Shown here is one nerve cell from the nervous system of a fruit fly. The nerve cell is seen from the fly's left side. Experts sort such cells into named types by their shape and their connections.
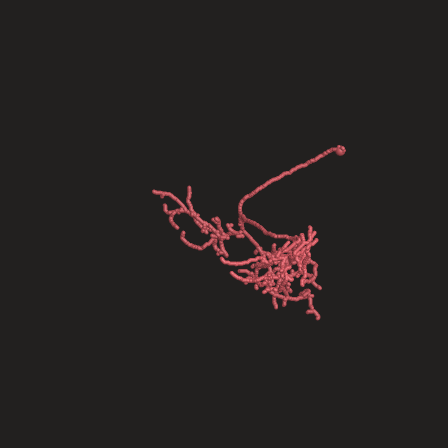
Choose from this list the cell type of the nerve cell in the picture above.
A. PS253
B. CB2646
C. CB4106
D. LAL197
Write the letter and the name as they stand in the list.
C. CB4106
